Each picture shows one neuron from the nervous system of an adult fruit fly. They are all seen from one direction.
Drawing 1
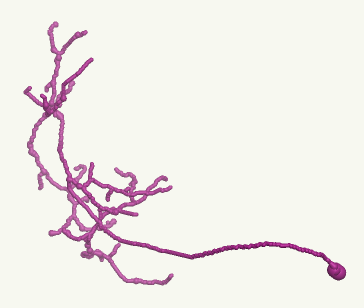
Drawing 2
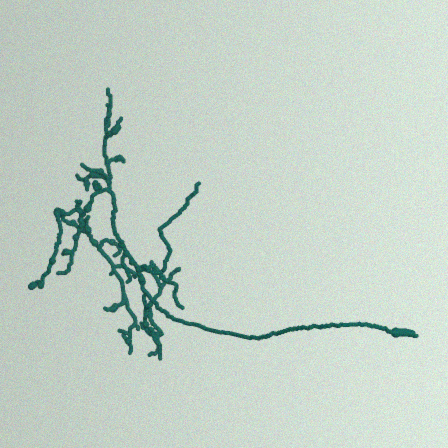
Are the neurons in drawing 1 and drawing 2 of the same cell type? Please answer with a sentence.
They are of different cell types.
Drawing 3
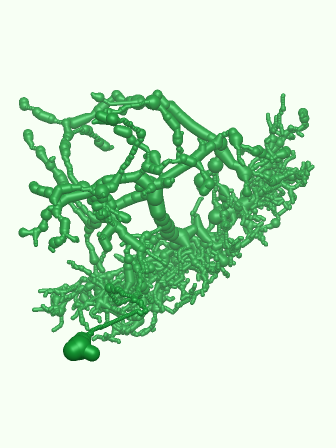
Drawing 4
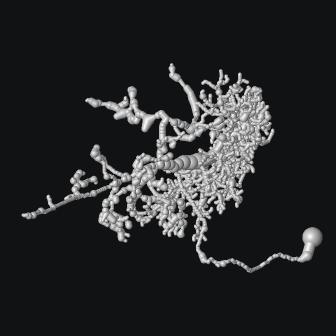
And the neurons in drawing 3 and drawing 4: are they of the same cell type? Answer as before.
They are of the same cell type.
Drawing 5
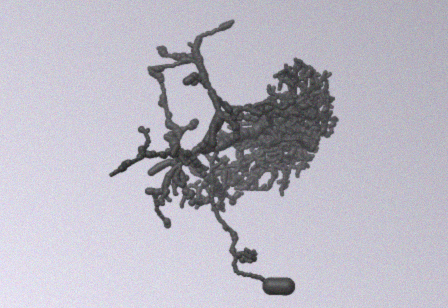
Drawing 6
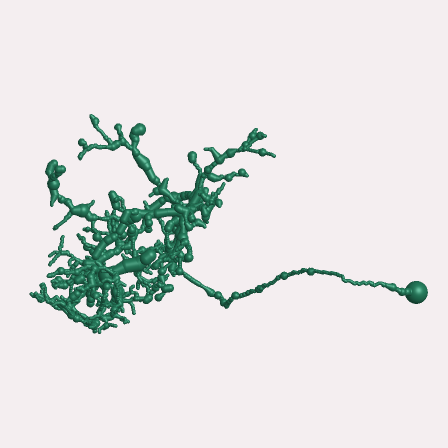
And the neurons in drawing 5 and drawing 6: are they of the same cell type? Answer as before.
They are of the same cell type.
